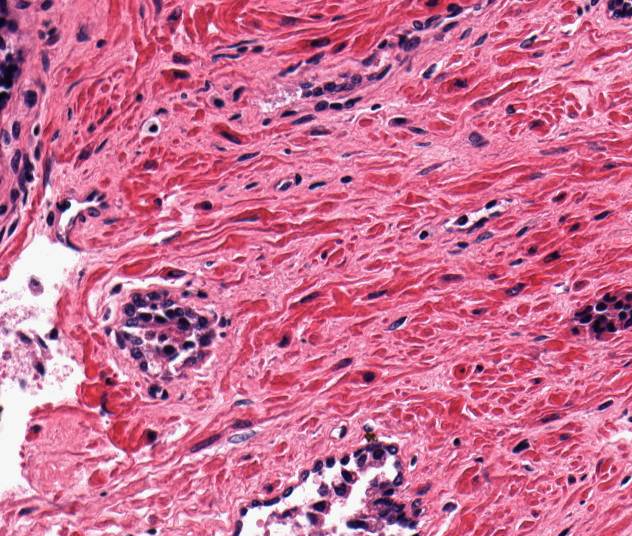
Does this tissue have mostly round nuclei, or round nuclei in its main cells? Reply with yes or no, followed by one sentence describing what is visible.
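No. The stromal nuclei are slender, elongated and darkly stained.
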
